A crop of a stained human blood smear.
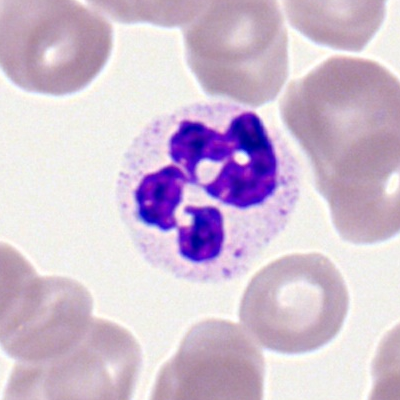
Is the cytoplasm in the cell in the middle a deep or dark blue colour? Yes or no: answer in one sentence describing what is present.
No, there is no blue or grey in its cytoplasm, which is pink, salmon or almost colourless.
